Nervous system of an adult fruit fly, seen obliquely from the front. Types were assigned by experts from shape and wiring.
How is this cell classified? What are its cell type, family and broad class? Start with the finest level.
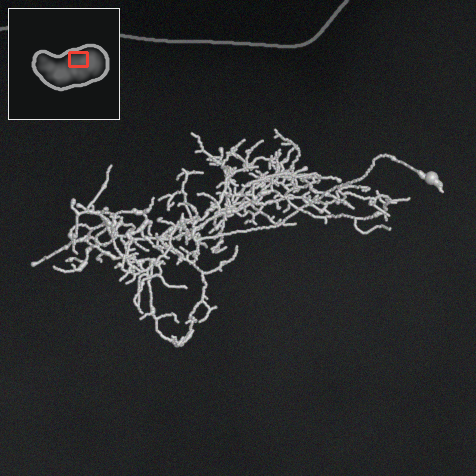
SMP069; hemilineage SMPad2; central-brain intrinsic neuron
